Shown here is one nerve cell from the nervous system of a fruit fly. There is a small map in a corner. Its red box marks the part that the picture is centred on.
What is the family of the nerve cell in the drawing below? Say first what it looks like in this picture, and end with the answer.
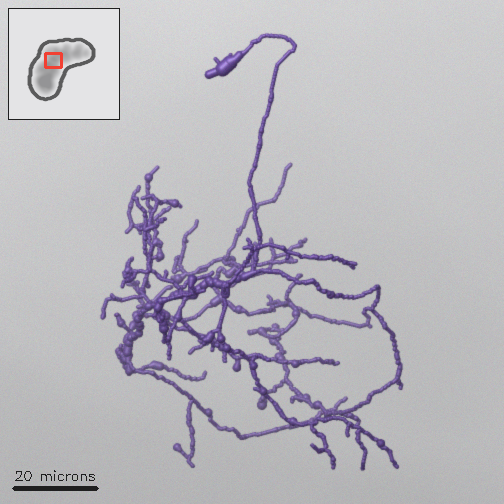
The cell body can be seen at the top of the picture. By the scale bar it is about 110 microns tall in this view. Dozens of branch ends can be seen. This is a nerve-cord intrinsic neuron. Its family is hemilineage 04B.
